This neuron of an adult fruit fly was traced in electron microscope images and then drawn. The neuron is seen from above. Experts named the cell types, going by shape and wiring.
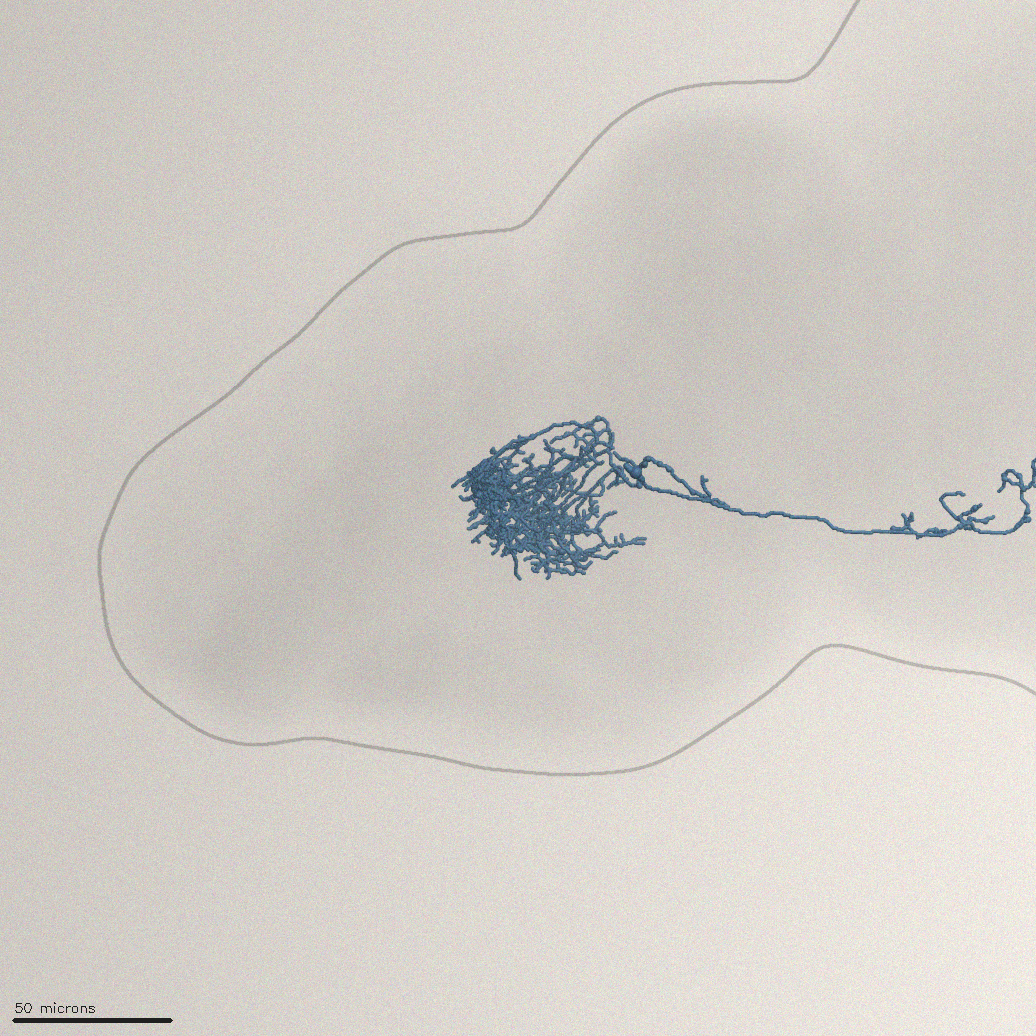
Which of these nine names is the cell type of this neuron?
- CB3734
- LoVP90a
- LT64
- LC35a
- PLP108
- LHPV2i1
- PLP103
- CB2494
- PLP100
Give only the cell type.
LC35a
